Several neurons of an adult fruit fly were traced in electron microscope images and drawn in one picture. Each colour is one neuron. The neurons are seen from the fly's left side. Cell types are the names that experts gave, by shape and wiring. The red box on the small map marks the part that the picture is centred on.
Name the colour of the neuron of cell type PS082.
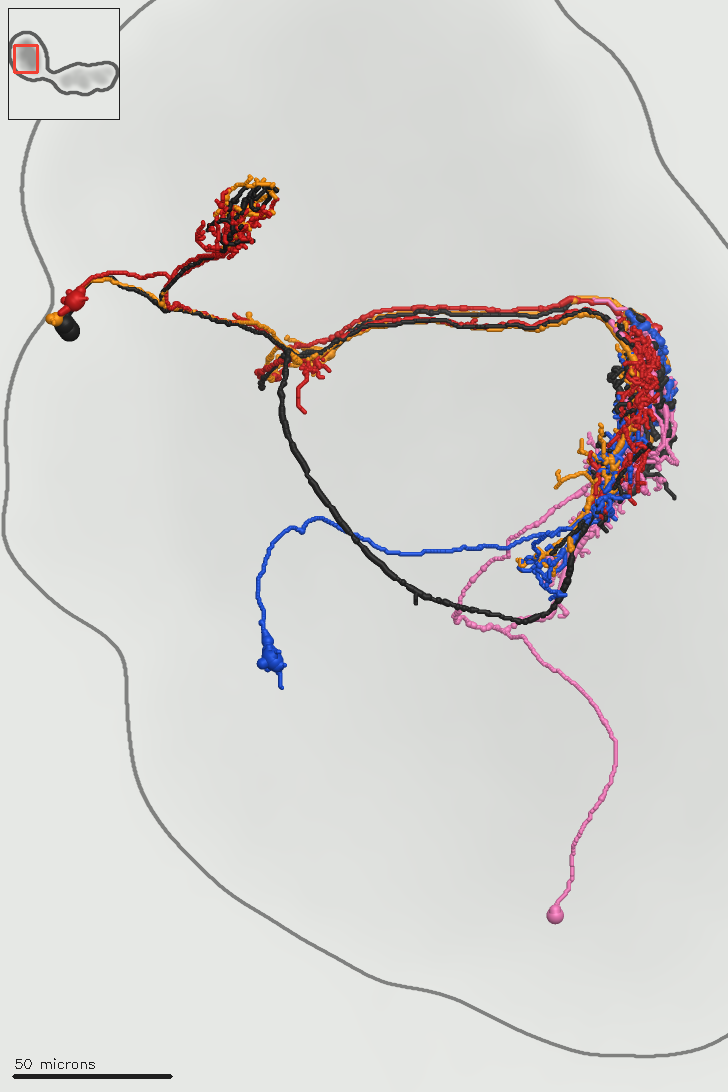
black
